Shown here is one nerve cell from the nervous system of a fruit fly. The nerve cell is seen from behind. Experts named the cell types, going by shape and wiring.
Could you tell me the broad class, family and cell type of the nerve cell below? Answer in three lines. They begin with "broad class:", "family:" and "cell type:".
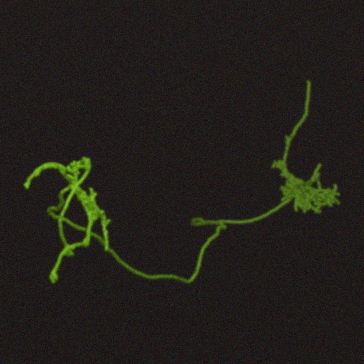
broad class: ascending neuron
family: hemilineage 27X
cell type: AN27X018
